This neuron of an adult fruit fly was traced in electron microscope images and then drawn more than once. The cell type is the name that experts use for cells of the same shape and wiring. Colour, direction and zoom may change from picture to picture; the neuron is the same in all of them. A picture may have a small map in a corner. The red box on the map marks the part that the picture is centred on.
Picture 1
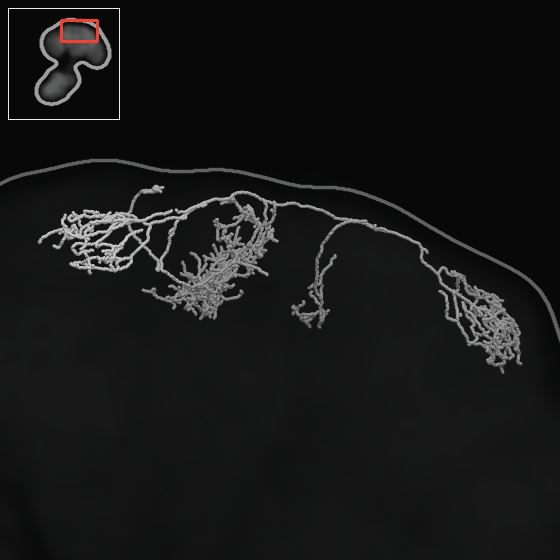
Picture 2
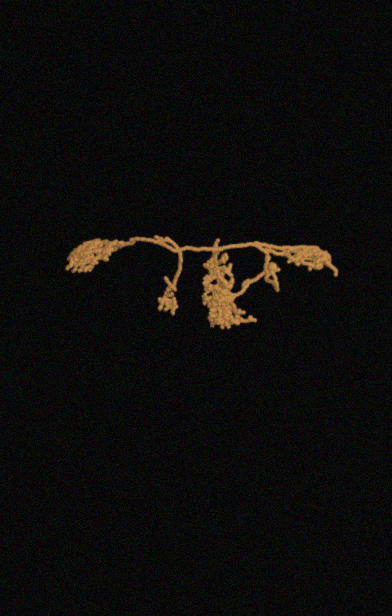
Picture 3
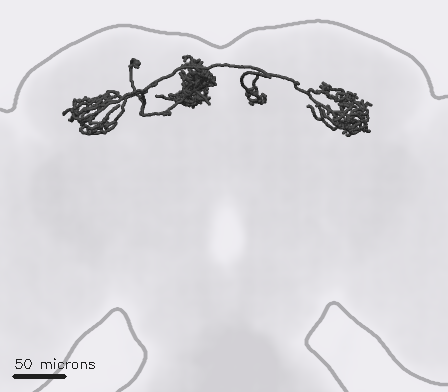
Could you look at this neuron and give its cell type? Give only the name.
PAL03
